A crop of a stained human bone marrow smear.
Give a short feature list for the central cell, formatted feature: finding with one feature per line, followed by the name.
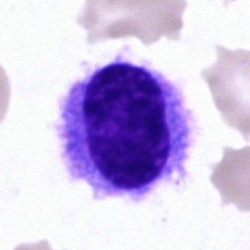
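Outline: roughly oval, edge fuzzy and ragged
Chromatin: dark purple, dense, slightly clumped texture
Cytoplasm: rim wider left of the nucleus than right; no clear vacuoles
Identity: hairy cell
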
